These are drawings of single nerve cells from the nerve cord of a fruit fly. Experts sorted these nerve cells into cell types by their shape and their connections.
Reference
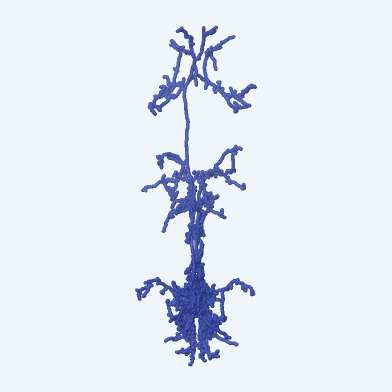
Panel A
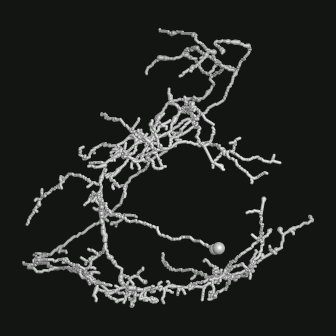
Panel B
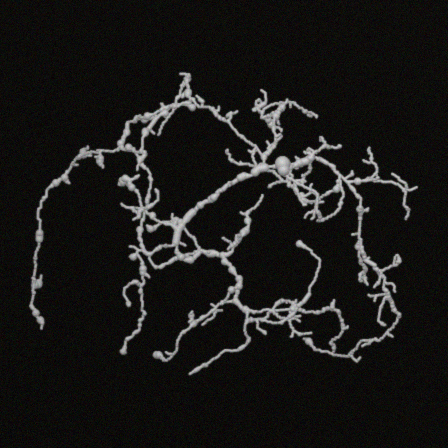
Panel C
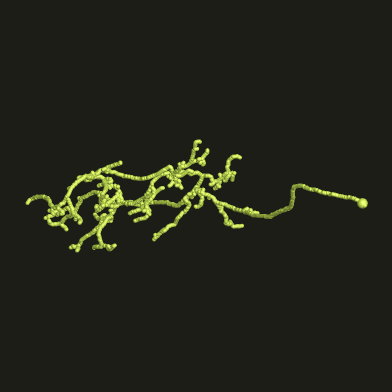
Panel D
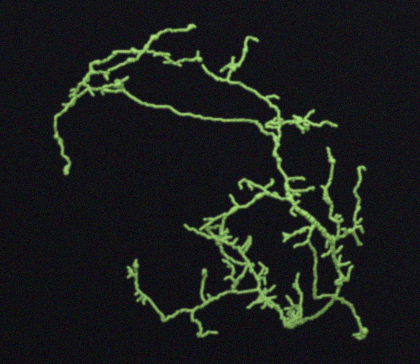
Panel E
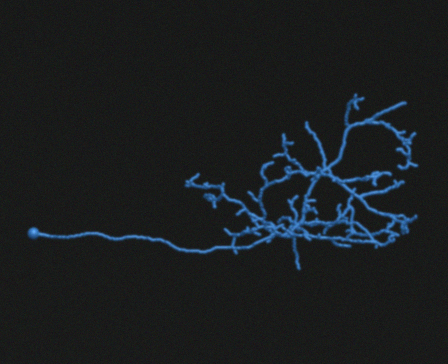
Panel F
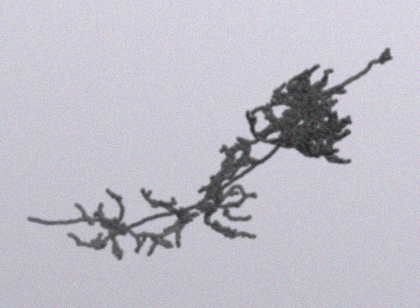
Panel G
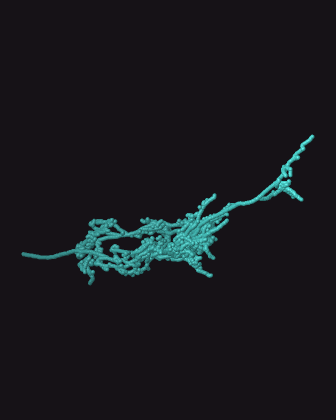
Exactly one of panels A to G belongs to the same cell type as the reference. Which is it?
Panel F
